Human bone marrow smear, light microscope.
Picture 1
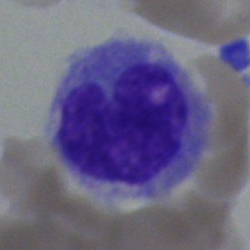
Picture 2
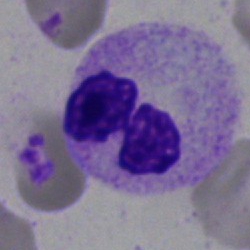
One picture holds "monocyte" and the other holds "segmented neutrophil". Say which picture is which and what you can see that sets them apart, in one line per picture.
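The cell in picture 1 is a monocyte. The nucleus fills most of the cell.
The cell in picture 2 is a segmented neutrophil. The cytoplasm is abundant and pale lilac.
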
